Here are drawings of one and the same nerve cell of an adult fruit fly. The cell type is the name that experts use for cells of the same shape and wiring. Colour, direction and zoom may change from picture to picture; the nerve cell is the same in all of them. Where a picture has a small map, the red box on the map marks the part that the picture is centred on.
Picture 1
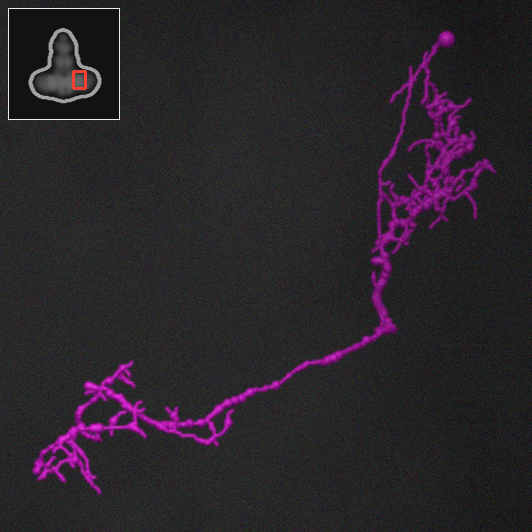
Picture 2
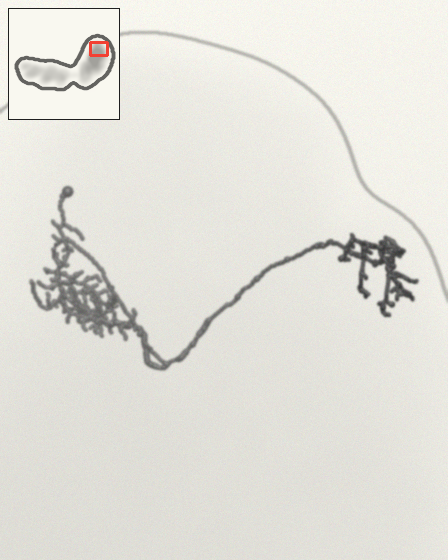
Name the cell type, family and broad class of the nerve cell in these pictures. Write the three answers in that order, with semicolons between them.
LC10a; hemilineage VPNd2; visual projection neuron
